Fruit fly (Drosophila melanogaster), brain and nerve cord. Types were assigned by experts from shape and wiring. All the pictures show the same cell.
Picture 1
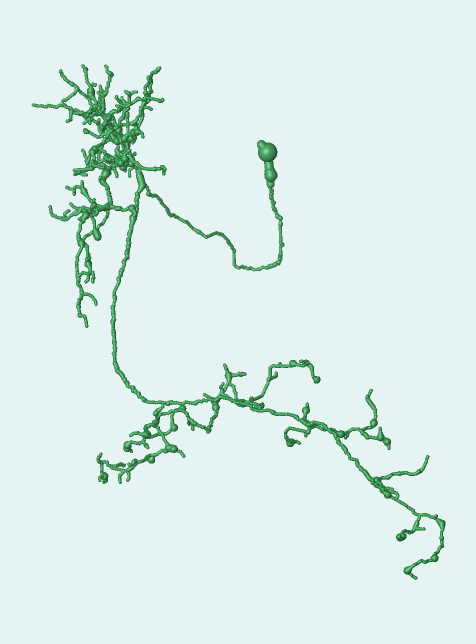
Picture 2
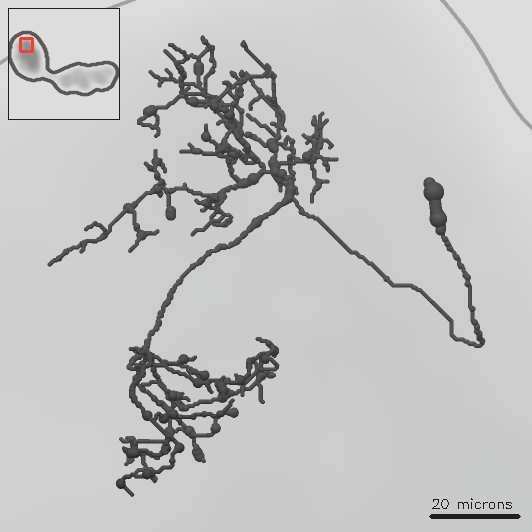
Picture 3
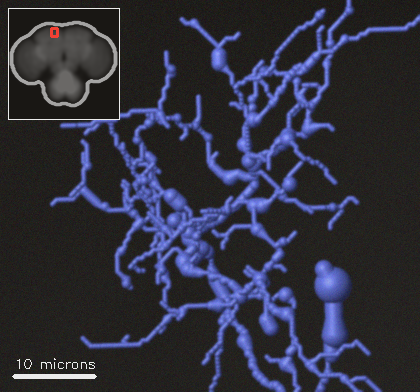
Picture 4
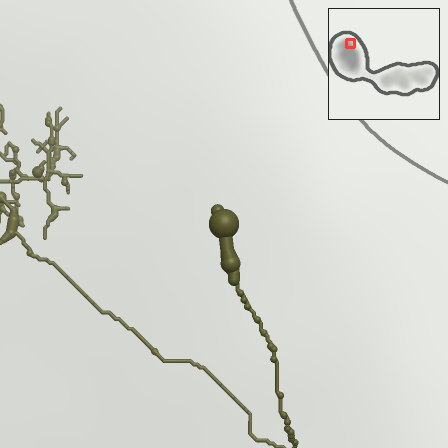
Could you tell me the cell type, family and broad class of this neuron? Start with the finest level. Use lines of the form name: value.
cell type: FB6Q
family: hemilineage SIPp1
broad class: central-brain intrinsic neuron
